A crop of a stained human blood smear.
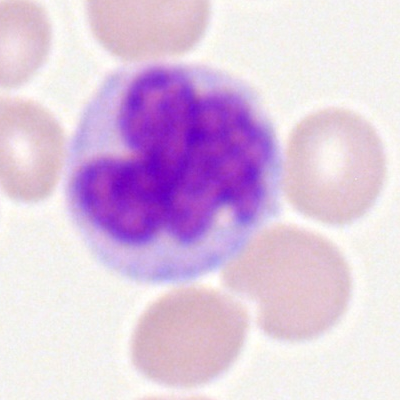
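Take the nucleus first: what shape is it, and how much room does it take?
It's irregular and folded, with several indentations that give it a lobed look, and it fills most of the cell.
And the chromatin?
Mottled, with paler patches among darker purple areas.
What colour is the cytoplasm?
Pale bluish-lilac.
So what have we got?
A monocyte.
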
